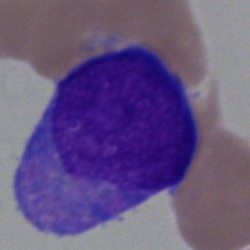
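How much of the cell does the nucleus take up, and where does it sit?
Most of the cell, placed toward the upper right.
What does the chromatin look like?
Dark purple and finely stippled, with no coarse clumps.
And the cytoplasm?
A blue crescent, widest at the lower left, with faint, fine pinkish-purple granularity.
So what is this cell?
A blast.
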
